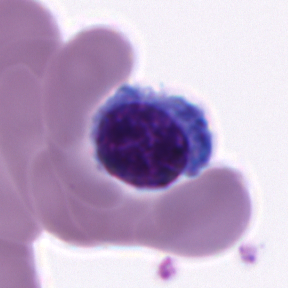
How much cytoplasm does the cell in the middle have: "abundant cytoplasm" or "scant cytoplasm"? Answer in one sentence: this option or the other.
Most of the cell is filled by the nucleus.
